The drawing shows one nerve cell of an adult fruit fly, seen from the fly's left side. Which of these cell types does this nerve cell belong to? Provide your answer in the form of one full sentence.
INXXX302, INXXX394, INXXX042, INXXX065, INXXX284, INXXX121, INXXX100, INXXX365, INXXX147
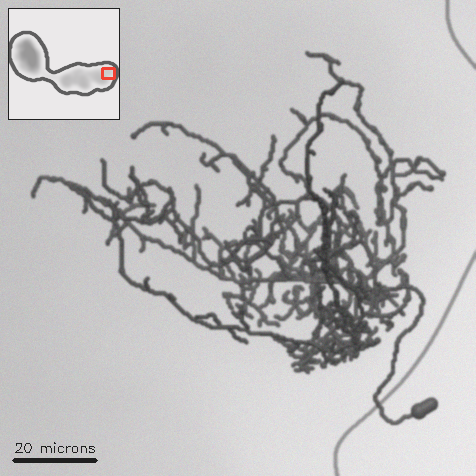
The cell type INXXX302 is the type of this nerve cell.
